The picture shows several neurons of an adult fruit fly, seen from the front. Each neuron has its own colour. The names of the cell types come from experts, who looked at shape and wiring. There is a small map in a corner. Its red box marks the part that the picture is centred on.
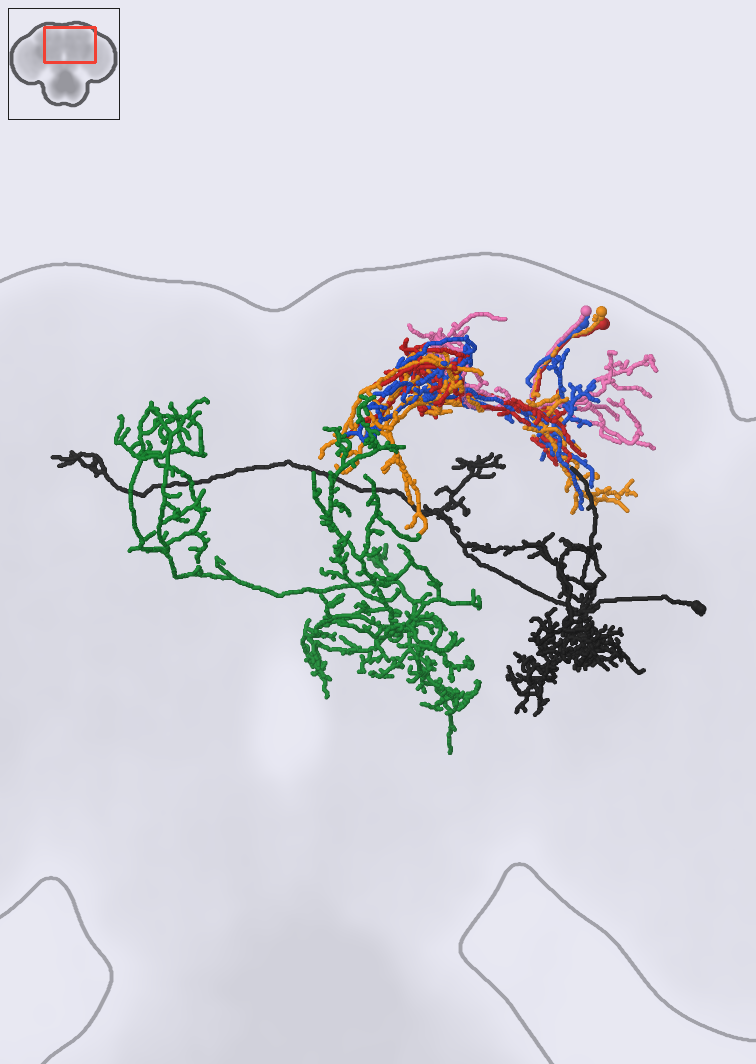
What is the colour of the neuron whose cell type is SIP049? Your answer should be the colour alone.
blue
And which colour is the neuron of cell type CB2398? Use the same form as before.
pink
